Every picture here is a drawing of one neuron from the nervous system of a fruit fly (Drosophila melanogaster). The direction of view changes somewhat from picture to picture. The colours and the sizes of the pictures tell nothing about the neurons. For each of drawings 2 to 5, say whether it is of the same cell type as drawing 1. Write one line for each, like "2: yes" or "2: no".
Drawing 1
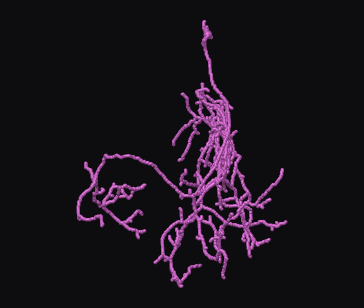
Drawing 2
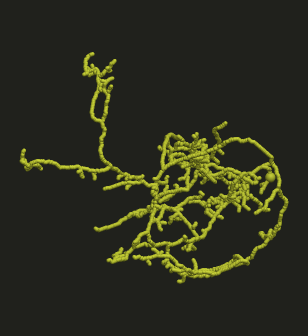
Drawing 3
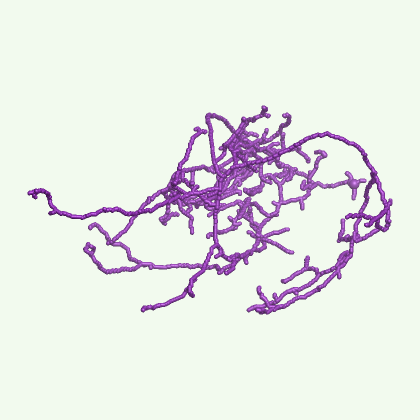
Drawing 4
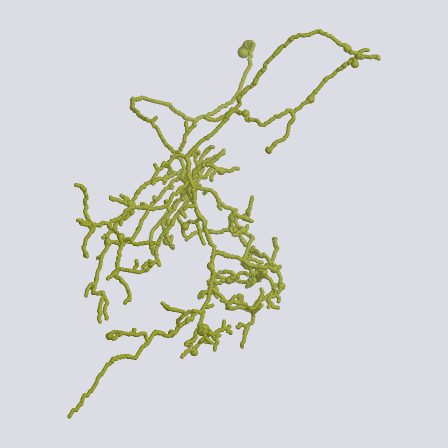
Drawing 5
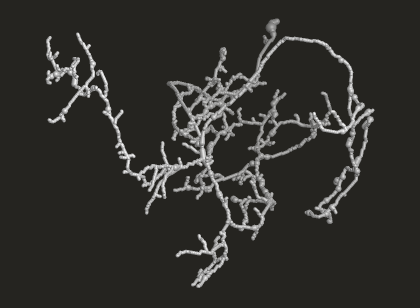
2: yes
3: yes
4: no
5: yes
